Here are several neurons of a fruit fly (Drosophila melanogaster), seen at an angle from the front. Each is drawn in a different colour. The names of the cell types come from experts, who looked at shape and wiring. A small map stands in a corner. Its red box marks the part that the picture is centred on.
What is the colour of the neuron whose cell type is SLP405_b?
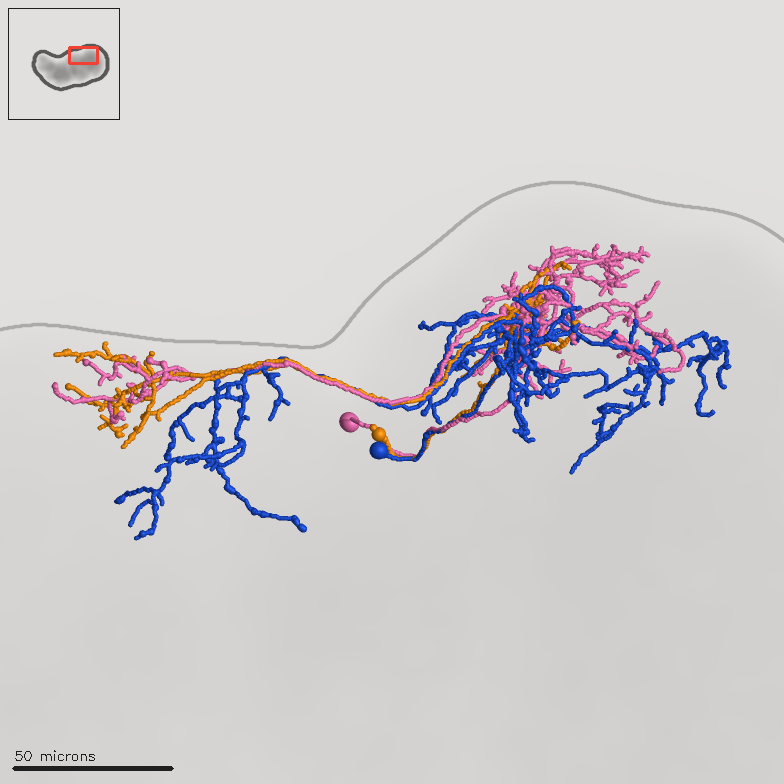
pink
